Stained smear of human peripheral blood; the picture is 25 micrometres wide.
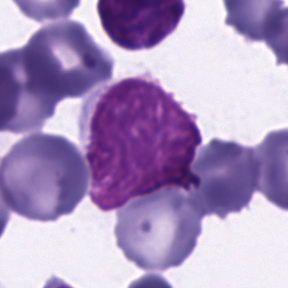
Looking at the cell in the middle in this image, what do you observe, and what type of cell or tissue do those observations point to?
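Only a scant rim of cytoplasm shows around the nucleus, clearest as a pale crescent on its left side. There are no granules in that cytoplasm. The nucleus itself stains reddish-purple. So, a myeloblast.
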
